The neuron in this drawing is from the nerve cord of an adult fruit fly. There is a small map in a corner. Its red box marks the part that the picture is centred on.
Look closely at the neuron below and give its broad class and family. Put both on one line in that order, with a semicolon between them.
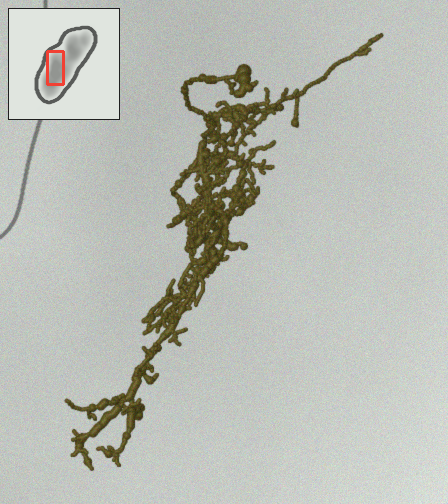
nerve-cord intrinsic neuron; hemilineage 09A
